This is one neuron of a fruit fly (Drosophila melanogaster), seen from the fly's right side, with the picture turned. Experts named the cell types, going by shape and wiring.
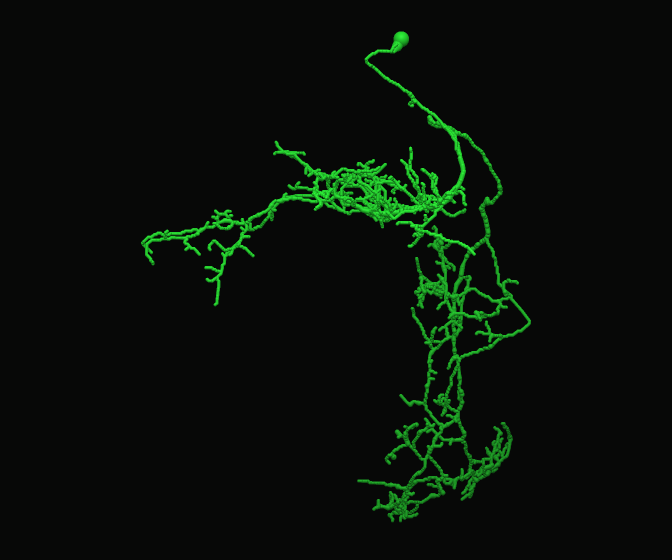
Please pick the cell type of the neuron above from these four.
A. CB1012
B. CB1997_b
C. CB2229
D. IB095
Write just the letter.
D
